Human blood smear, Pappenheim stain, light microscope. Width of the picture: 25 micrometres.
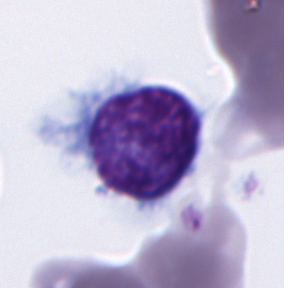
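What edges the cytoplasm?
Fine, hair-like projections, most prominent on the left side.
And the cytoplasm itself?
Pale blue; scant around most of the nucleus, widest on the left.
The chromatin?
Dark purple, with a streaky, clumped texture.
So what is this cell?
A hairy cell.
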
